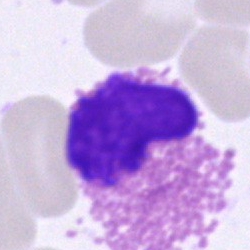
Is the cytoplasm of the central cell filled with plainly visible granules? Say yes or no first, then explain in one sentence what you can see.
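Yes. The nucleus sits in the upper left part of the cell, while the granular cytoplasm lies mainly below and to the right of it.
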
